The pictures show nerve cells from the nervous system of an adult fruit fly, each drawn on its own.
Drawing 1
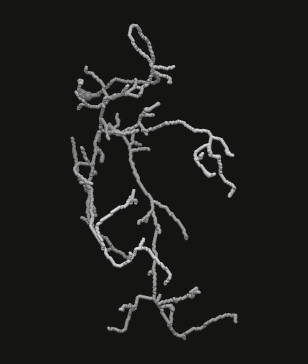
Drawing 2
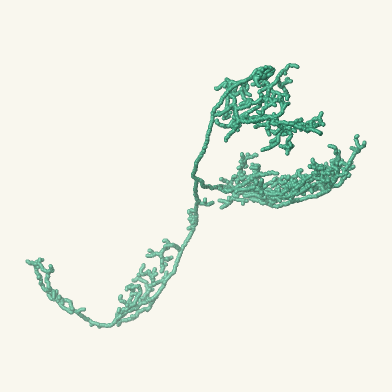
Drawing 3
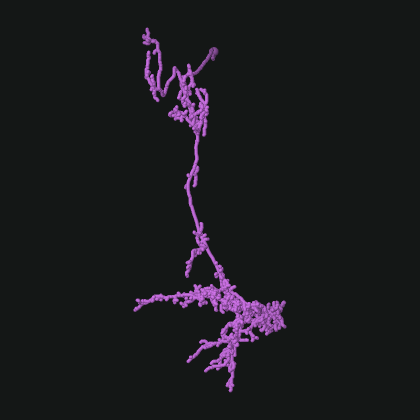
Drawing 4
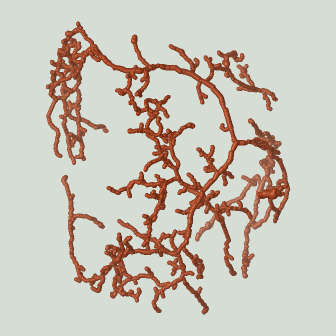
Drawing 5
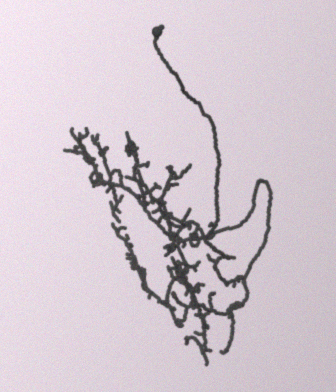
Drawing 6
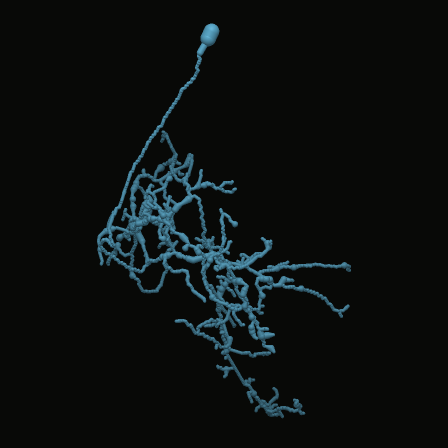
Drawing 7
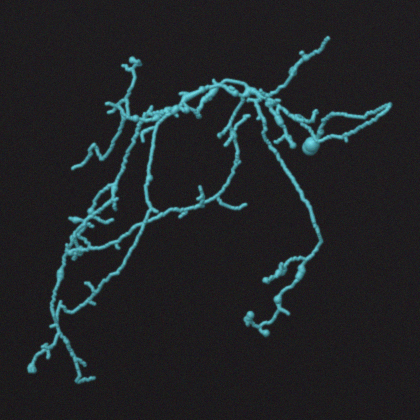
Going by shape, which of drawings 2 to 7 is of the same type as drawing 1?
7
